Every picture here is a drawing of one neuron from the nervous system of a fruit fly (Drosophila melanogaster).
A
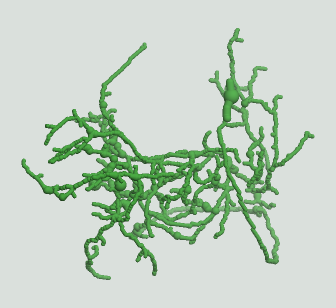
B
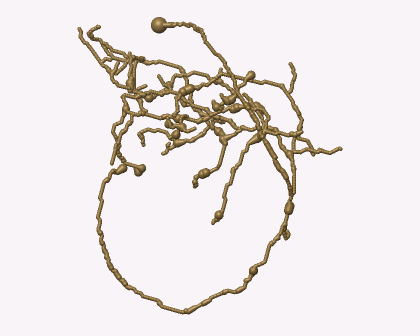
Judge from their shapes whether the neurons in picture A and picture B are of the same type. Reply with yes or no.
no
